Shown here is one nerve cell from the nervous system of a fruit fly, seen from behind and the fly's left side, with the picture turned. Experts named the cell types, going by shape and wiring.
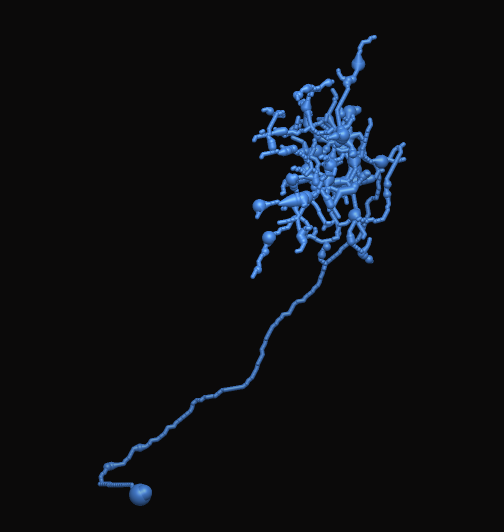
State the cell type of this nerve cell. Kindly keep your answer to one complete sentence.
On the level of cell type, this nerve cell is Li22.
